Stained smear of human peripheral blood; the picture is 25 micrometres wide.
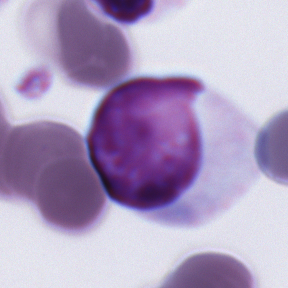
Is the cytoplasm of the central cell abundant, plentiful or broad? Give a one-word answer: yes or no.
No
